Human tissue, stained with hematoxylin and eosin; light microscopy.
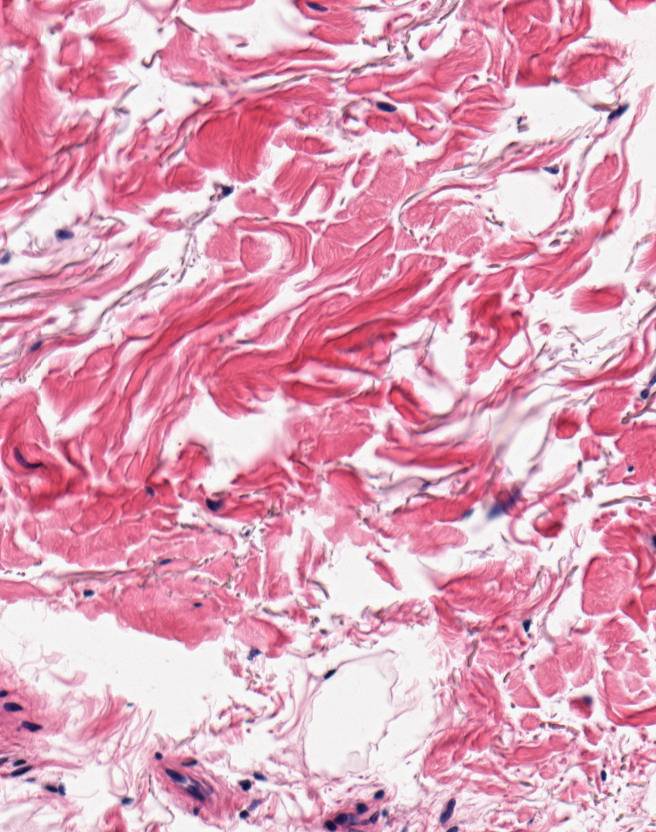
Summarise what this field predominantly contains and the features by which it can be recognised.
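Answer: dermis, made up of thick, strongly eosinophilic fibre bundles that run in many directions, interwoven with one another.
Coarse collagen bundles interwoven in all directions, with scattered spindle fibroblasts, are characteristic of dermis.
Bundles cut longitudinally through the centre show a wavy outline, while towards the right and lower right many are cut transversely as rounded or angular pink profiles. Nuclei are sparse, small, dark and elongated, lying scattered between the bundles.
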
